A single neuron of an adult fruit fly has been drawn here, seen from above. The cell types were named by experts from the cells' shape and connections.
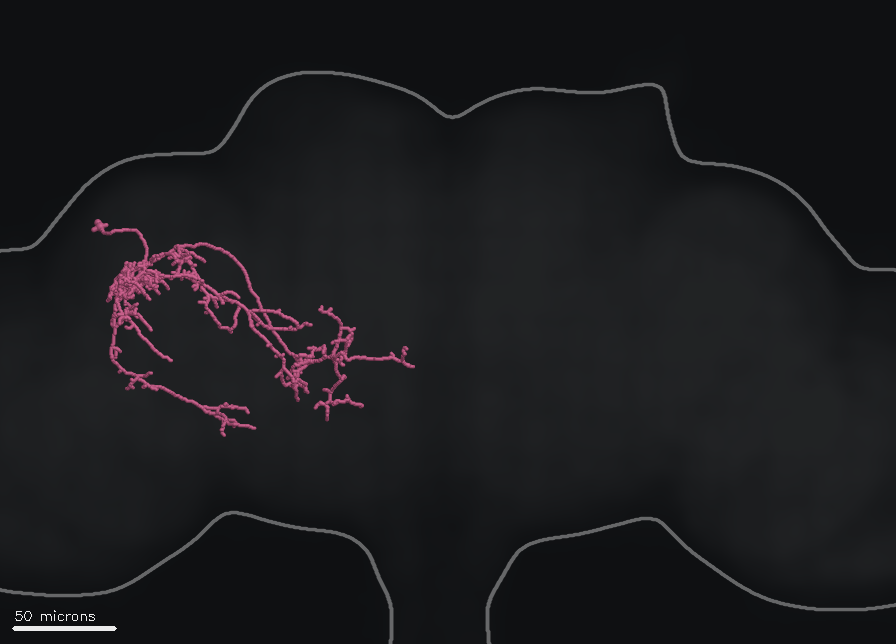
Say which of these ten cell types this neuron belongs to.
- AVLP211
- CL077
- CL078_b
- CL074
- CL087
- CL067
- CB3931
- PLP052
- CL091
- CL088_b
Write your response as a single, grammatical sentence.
It is as CB3931 that this neuron is typed.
